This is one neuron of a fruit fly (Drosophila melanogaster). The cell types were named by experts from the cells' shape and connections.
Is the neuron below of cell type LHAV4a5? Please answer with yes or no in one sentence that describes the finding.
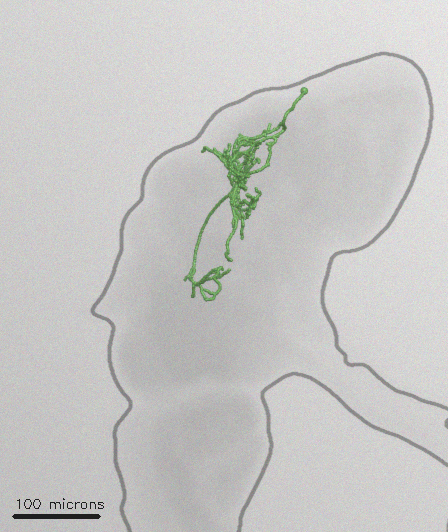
No, the neuron is a cell of another type than LHAV4a5.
